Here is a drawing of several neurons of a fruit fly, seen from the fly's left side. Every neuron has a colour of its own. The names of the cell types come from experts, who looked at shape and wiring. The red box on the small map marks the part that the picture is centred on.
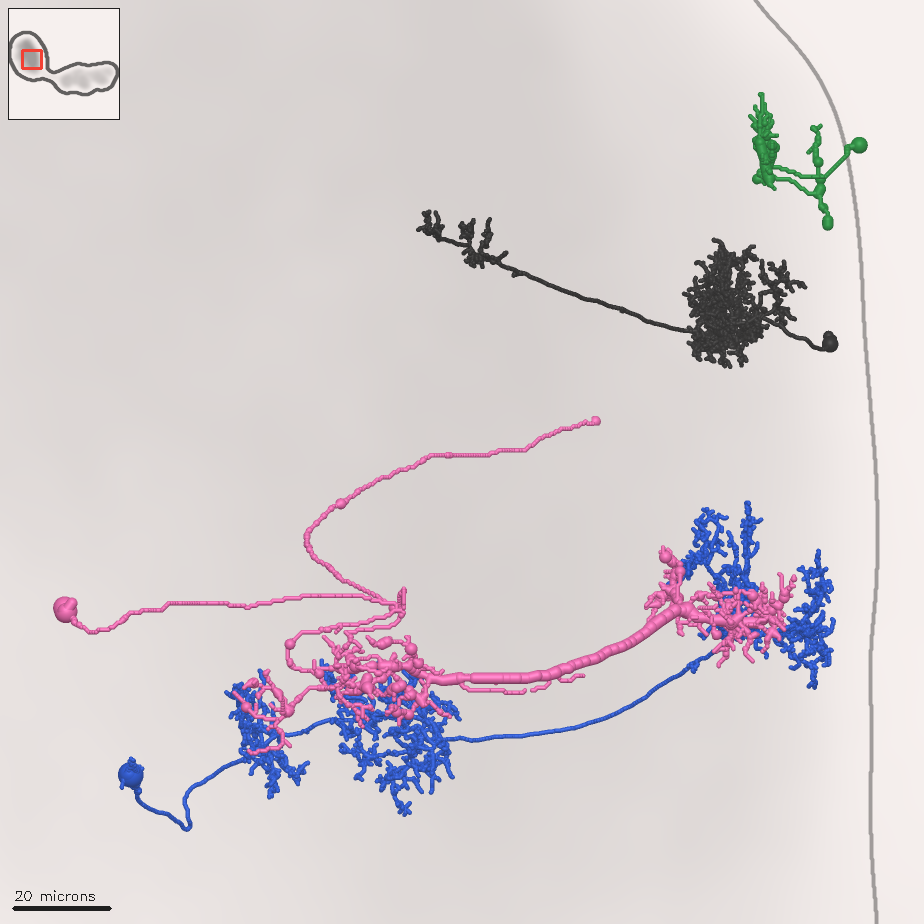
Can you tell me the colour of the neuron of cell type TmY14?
pink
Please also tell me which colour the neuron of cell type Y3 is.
black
